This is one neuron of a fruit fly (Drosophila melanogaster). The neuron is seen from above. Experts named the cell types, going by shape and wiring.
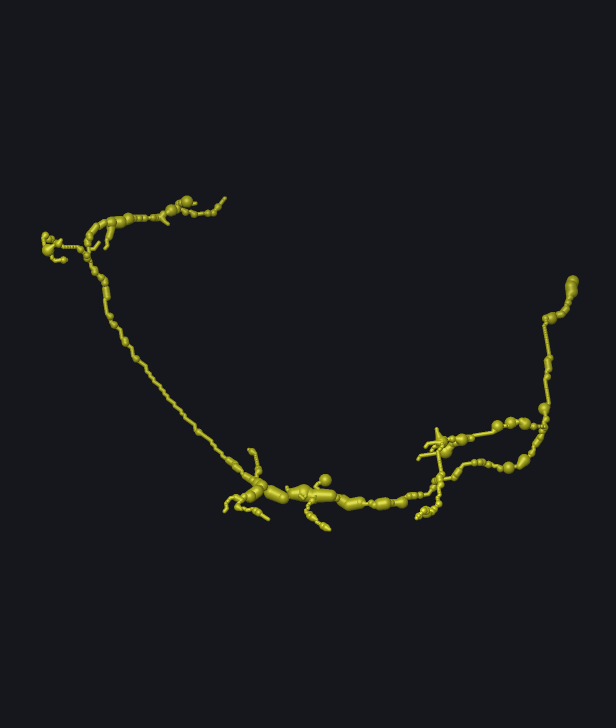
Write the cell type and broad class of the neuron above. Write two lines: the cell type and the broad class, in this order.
SNxx29
sensory neuron entering the nerve cord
